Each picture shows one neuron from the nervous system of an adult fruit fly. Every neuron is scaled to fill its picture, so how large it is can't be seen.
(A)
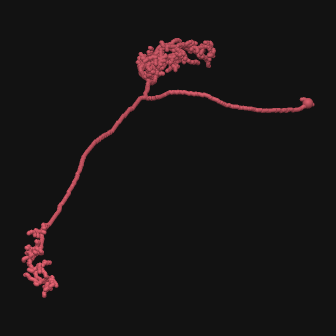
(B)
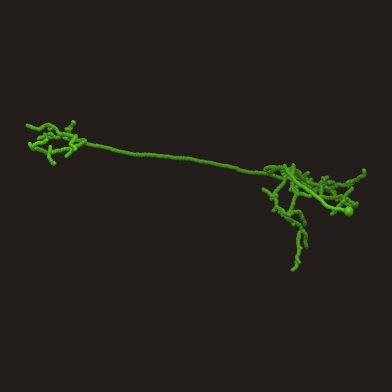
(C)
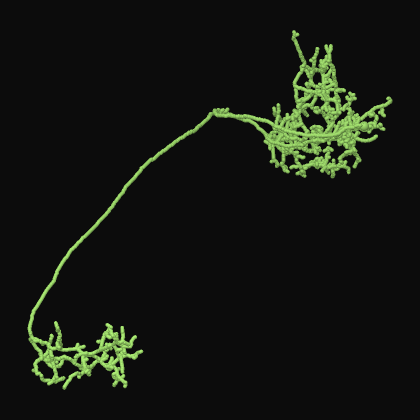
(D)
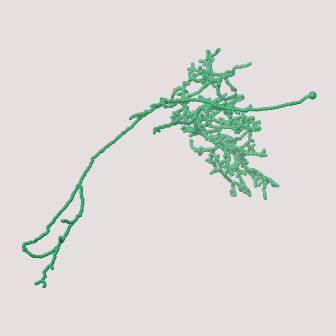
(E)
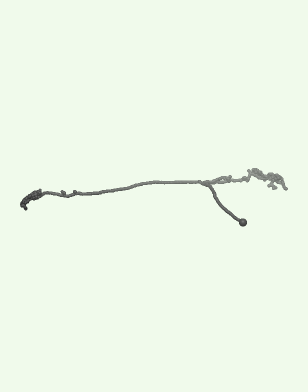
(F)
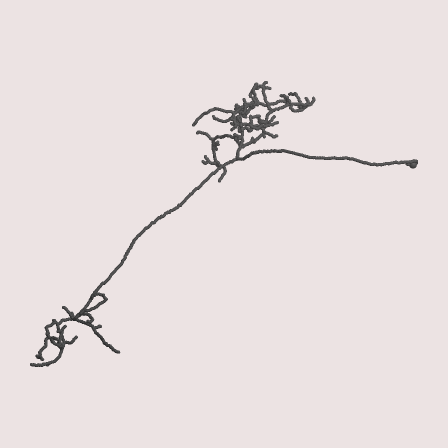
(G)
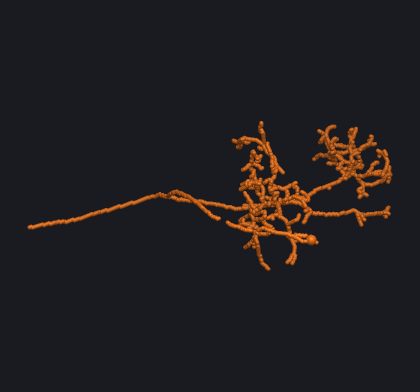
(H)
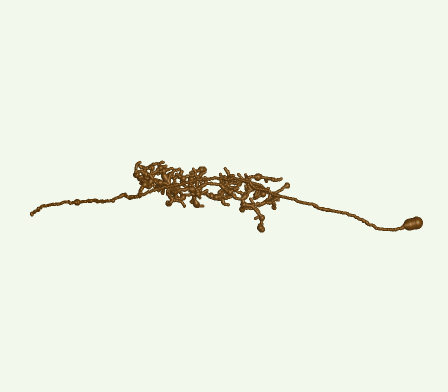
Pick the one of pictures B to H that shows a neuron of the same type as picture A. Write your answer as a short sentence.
Picture H is of the same cell type.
